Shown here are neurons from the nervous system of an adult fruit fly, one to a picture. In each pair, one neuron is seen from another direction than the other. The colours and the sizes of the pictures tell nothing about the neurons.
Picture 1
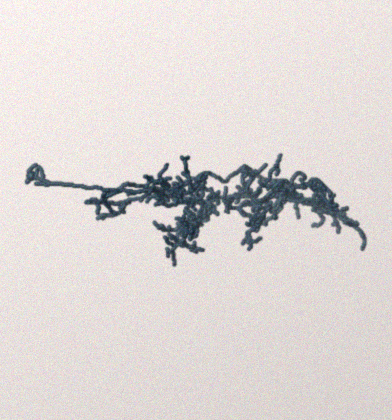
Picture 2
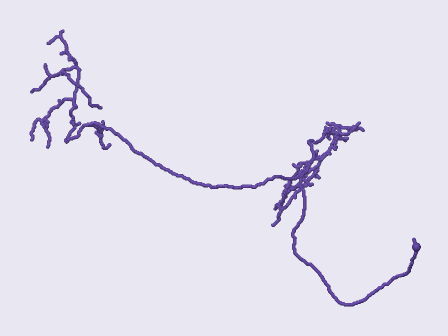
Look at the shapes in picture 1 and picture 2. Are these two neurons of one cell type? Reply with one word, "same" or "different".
different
